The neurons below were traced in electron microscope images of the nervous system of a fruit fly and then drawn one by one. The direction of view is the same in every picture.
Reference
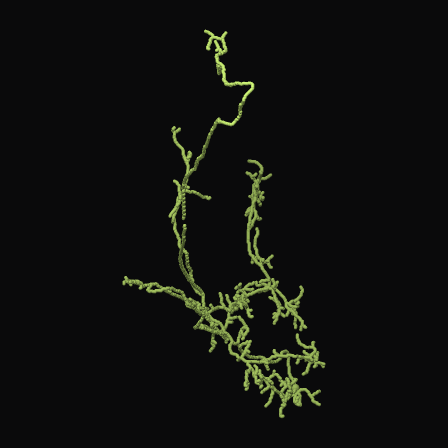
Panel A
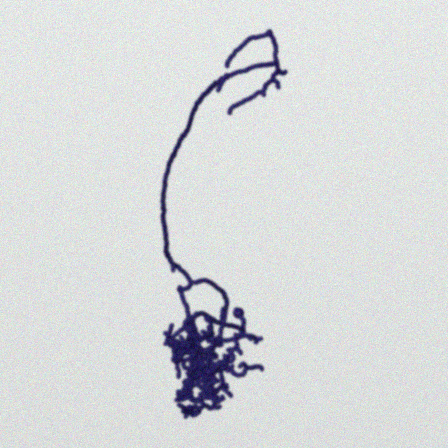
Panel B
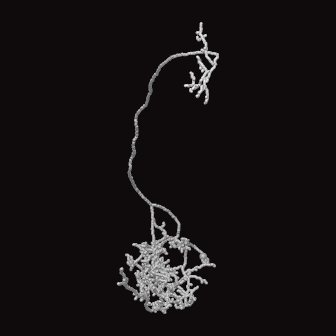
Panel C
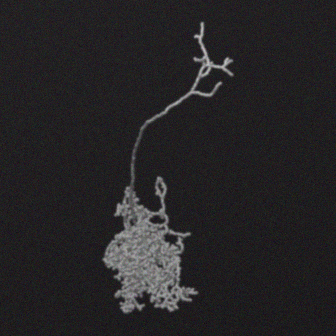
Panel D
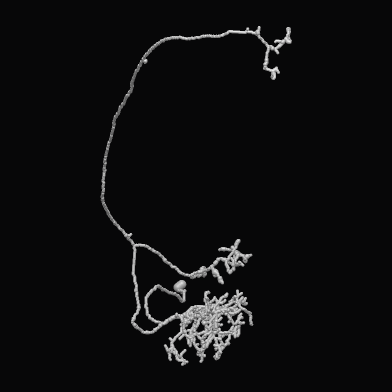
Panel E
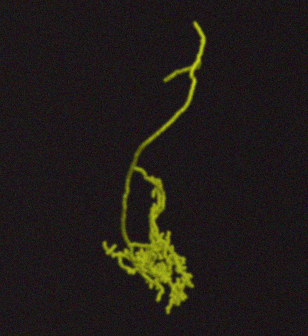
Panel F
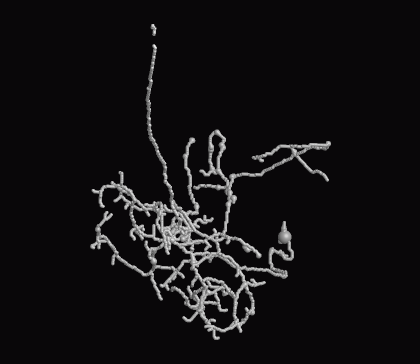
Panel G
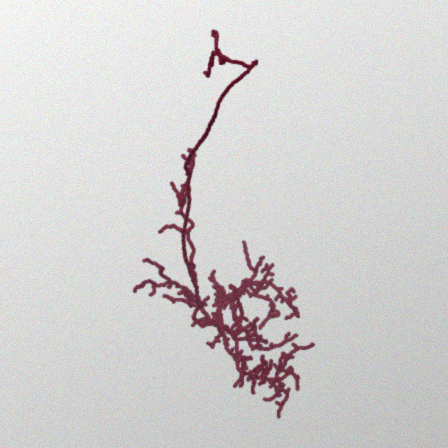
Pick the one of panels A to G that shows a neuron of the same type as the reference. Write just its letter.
G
